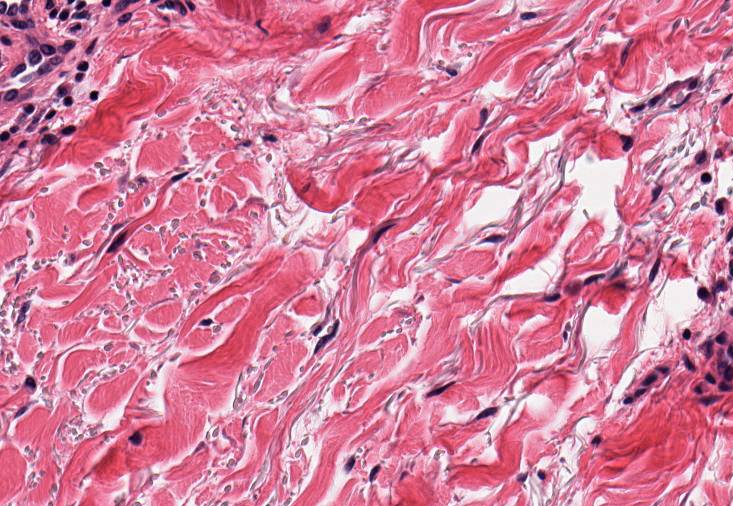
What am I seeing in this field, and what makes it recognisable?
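Dermis. Between the collagen bundles lie sparse, slender, dark spindle-shaped fibroblast nuclei.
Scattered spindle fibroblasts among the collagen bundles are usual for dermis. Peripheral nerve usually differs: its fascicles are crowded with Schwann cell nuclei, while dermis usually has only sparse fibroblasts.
Nuclei here: sparse, not crowded. White clefts separate the bundles, widest toward the right. No epithelium and no fat cells in the field.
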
